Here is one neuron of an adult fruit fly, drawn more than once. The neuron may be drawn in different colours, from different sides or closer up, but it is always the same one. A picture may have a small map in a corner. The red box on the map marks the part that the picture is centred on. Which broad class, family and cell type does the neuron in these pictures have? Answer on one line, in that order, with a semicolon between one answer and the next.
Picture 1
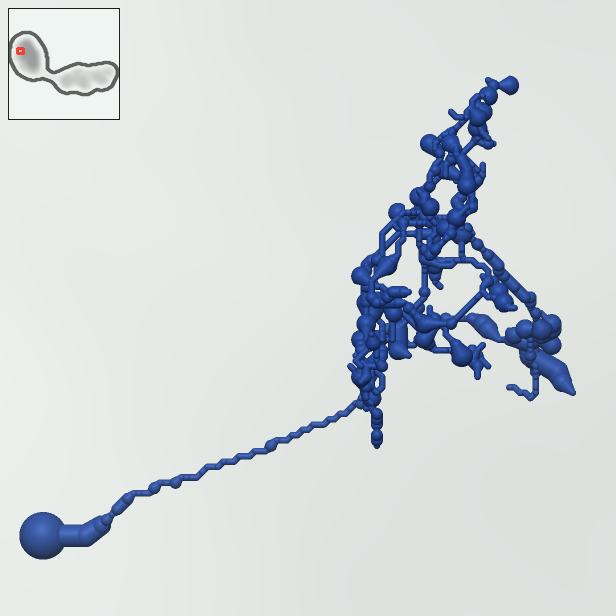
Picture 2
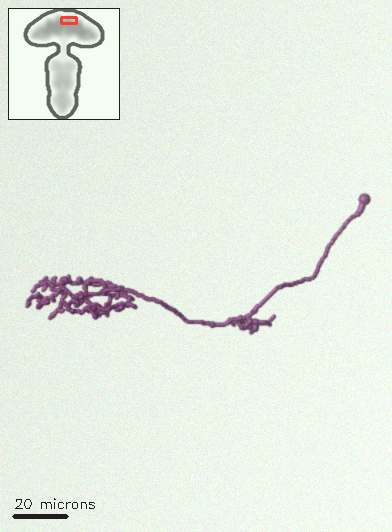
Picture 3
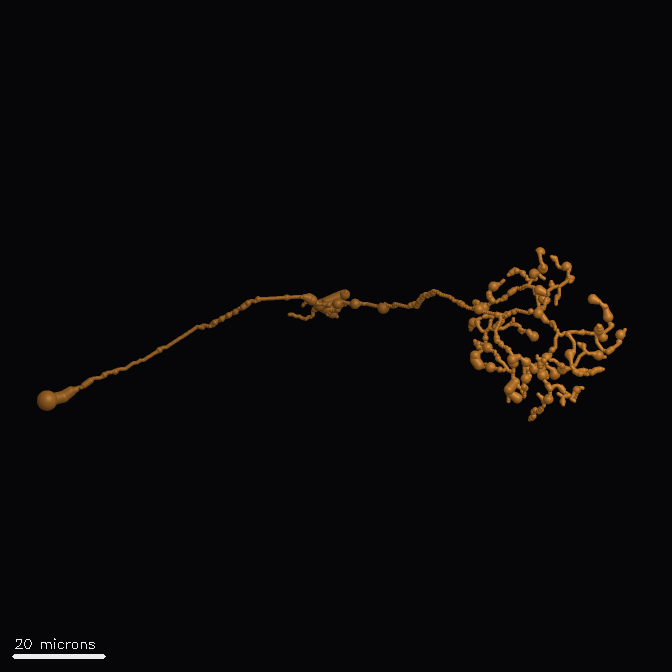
central-brain intrinsic neuron; hemilineage EBa1; ER3a_a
